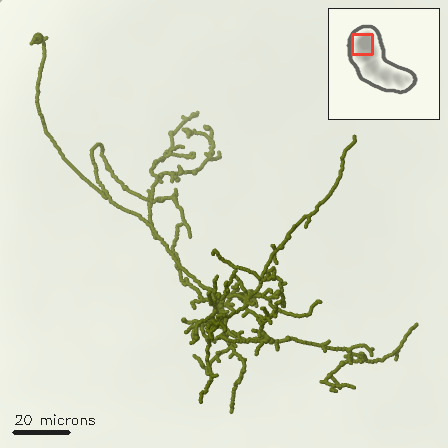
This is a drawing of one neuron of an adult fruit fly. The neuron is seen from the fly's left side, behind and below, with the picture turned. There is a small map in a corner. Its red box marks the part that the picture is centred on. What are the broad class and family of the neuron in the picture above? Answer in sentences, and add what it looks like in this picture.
Its broad class is central-brain intrinsic neuron. Its family is hemilineage LALa1_posterior. The cell body can be seen at the upper left of the picture. By the scale bar it is about 140 microns wide in this view. Dozens of branch ends can be seen.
